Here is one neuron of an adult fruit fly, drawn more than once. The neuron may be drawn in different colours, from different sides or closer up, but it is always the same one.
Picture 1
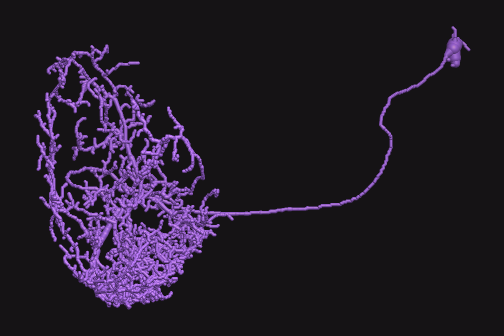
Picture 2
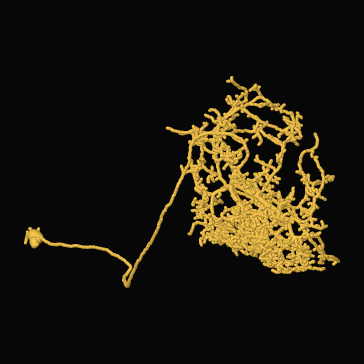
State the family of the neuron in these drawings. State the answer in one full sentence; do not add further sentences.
For family, the neuron is given as hemilineage 01A.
